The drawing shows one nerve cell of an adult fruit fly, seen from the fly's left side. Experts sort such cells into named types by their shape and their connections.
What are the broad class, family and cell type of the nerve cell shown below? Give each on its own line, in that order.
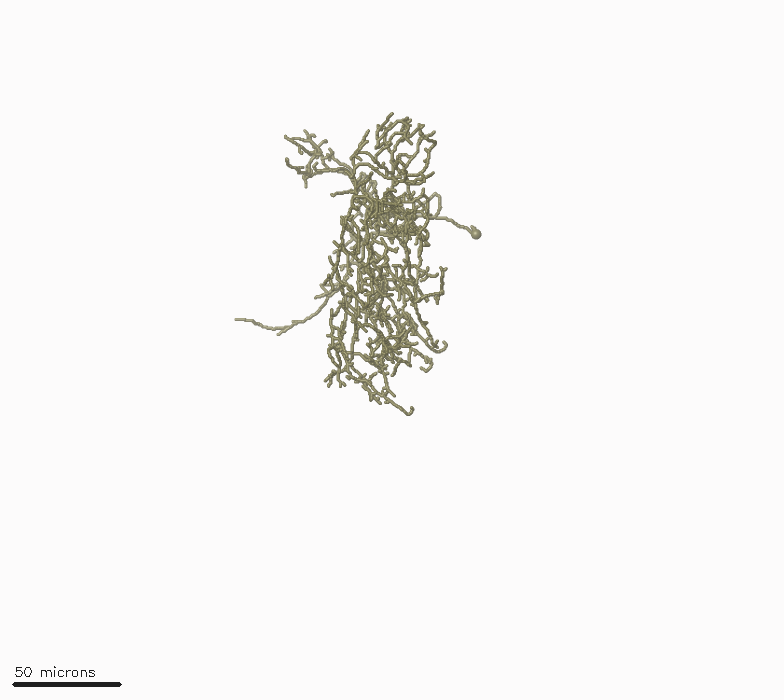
visual projection neuron
hemilineage VPNp&v1_ventral
LT77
